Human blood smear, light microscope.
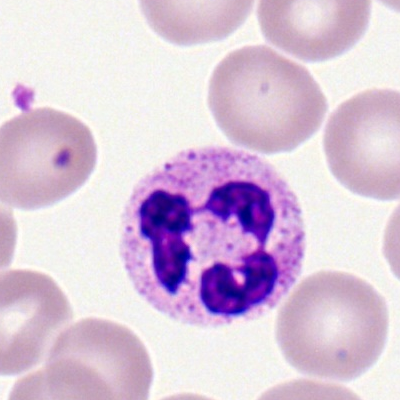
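Segmented neutrophil. Round, smooth outline. Nucleus split into several separate lobes, arranged in a ring around a pale central area of cytoplasm. Chromatin dark purple and coarsely clumped.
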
